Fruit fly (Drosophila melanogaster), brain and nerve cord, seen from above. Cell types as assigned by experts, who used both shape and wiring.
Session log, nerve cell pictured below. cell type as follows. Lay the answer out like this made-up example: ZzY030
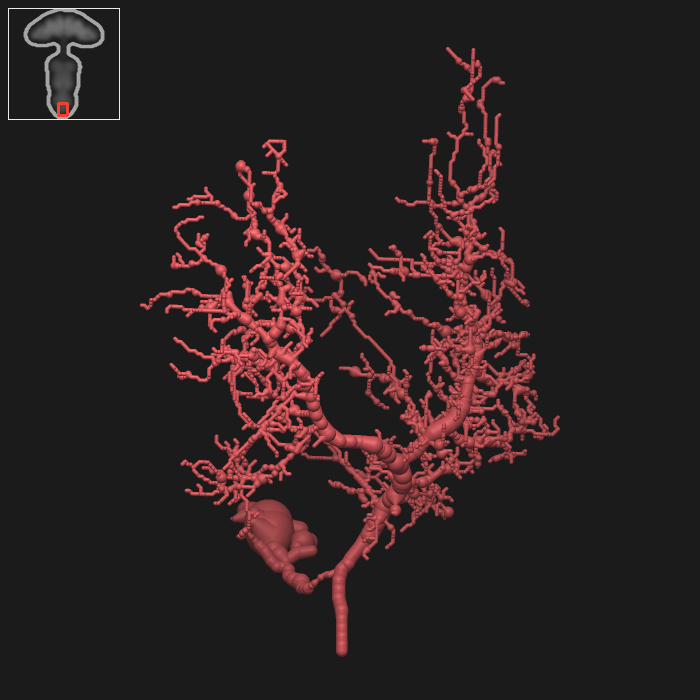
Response: MNad20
